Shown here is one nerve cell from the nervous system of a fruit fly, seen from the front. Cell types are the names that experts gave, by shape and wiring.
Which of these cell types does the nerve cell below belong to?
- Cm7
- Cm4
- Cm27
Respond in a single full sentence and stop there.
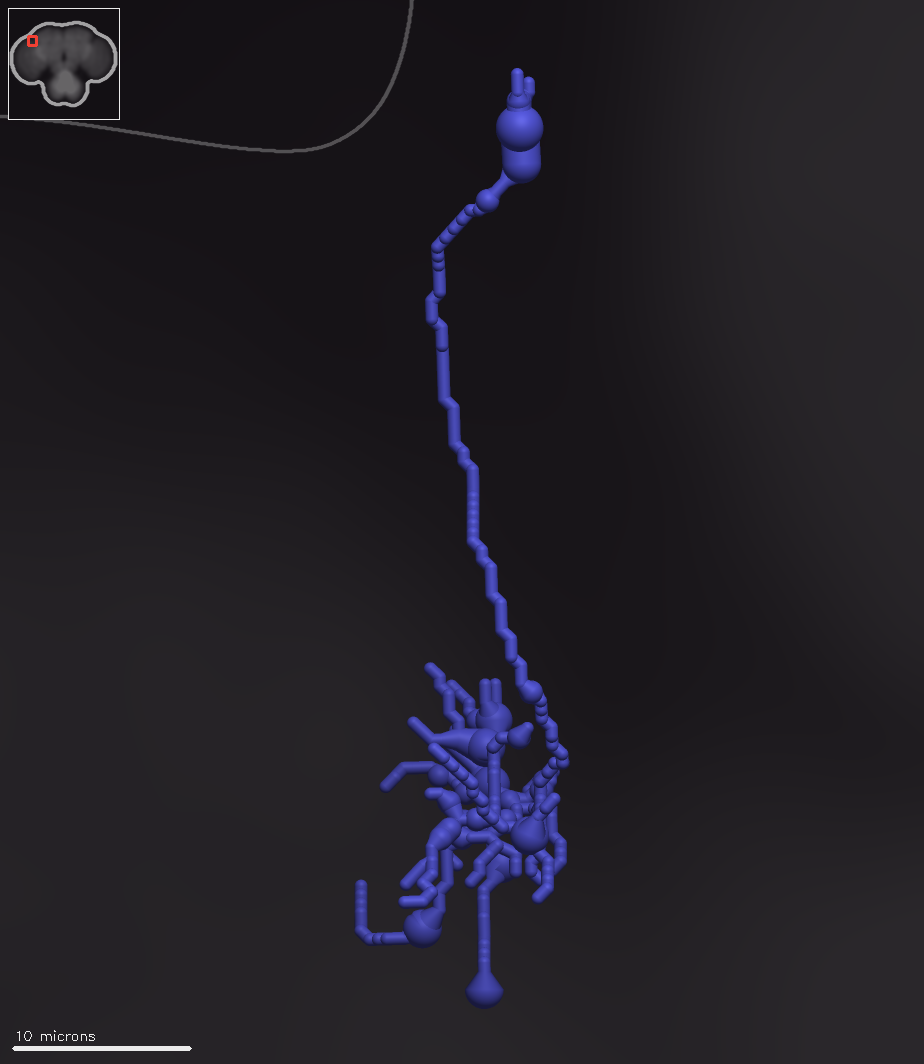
This nerve cell is of the type Cm4.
